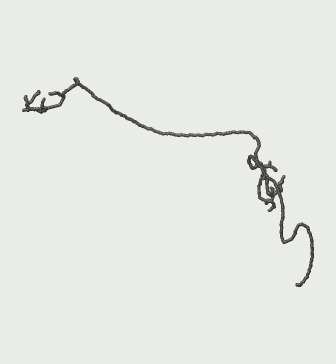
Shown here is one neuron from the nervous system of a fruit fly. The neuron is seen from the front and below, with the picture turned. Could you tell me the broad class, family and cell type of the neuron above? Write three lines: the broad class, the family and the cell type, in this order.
sensory neuron entering the brain
class olfactory
ORN_DC1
